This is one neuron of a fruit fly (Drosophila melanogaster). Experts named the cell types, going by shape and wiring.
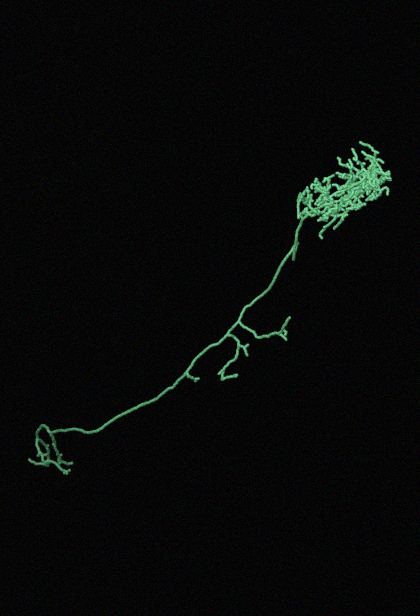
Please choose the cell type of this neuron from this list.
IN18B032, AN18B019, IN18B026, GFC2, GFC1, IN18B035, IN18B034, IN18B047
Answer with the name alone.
AN18B019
